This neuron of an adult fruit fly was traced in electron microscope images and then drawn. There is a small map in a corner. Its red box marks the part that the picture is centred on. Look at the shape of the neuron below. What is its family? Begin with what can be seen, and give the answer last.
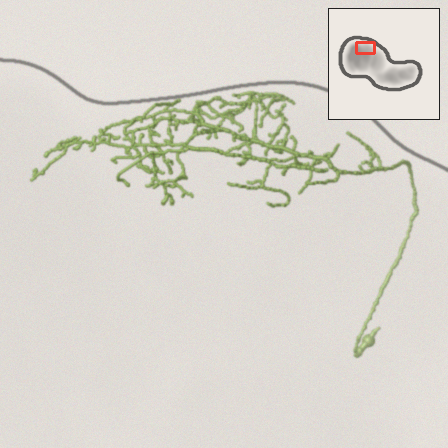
Its cell body lies at the lower right of the picture. Dozens of branch ends can be seen. Its broad class is central-brain intrinsic neuron. Its family is hemilineage SLPav1_lateral.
